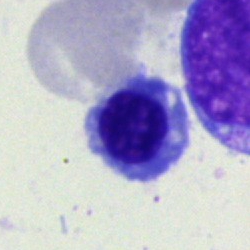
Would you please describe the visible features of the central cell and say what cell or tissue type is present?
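Here the chromatin is dense and dark purple, with a few small paler patches. A moderate rim of blue cytoplasm surrounds the nucleus, wider on the right and lower side, and holds a clear pale area at the upper right. The cell outline is slightly irregular, with small bumps along the edge. This is an erythroblast.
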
